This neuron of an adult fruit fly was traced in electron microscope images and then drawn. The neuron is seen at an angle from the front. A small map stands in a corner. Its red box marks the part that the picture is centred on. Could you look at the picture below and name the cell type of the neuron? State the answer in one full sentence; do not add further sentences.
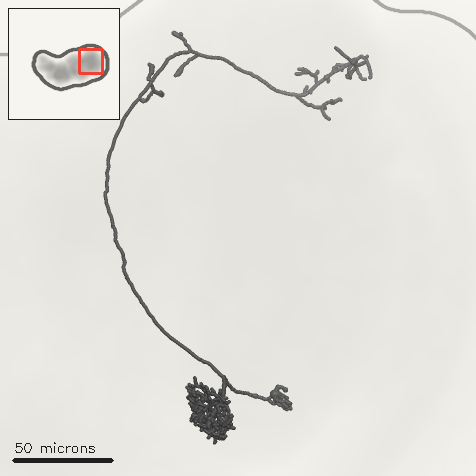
The cell type name for this neuron is VC5_lvPN.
